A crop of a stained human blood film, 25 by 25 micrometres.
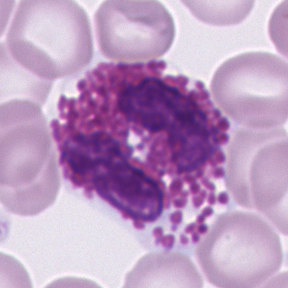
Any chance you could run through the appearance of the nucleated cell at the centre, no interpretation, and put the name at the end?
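Two large nuclear lobes, I notice, lying on a diagonal: one at upper right, one at lower left. Between them, at the centre of the cell, a small unstained gap. The cytoplasm, I see, is packed with coarse, round, reddish-purple granules. It's an eosinophil.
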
